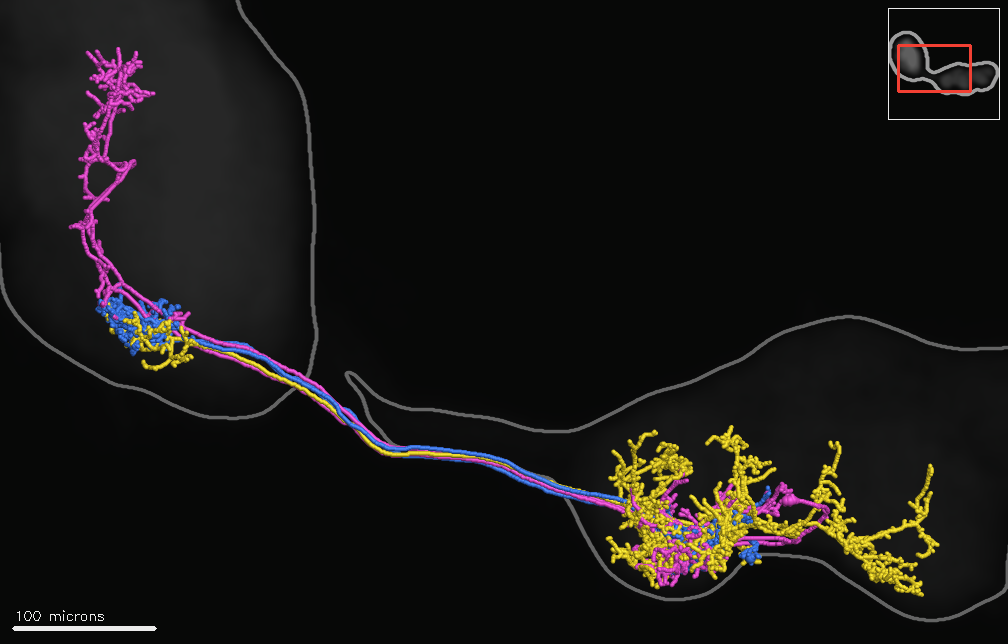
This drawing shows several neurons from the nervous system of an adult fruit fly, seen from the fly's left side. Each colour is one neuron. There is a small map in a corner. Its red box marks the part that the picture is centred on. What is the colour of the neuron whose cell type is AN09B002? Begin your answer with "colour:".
colour: magenta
